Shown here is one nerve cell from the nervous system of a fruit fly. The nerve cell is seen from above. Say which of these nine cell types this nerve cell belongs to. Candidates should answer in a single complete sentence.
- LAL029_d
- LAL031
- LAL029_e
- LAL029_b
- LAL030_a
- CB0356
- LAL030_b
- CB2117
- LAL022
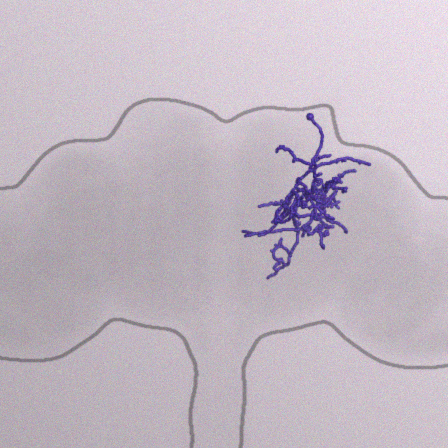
The cell type that this nerve cell has is LAL029_b.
